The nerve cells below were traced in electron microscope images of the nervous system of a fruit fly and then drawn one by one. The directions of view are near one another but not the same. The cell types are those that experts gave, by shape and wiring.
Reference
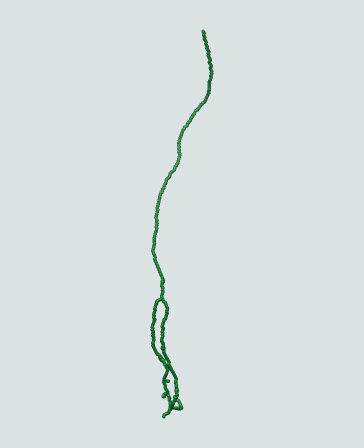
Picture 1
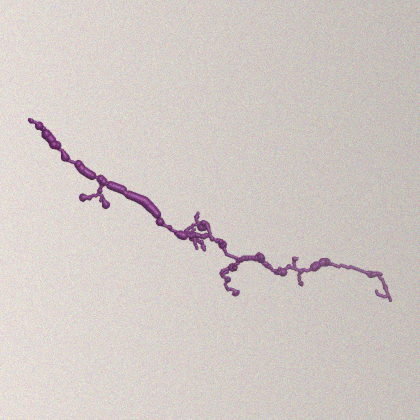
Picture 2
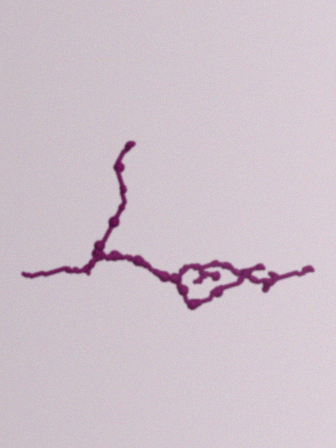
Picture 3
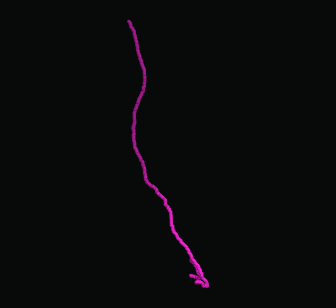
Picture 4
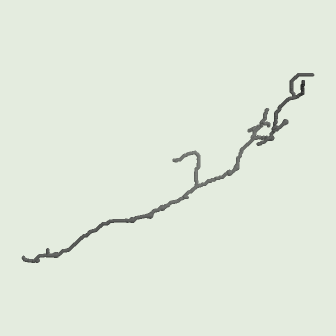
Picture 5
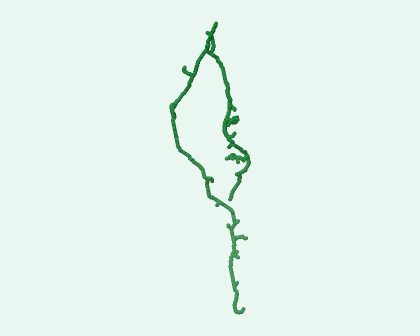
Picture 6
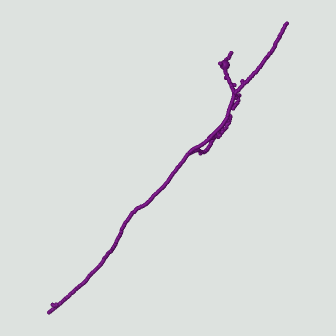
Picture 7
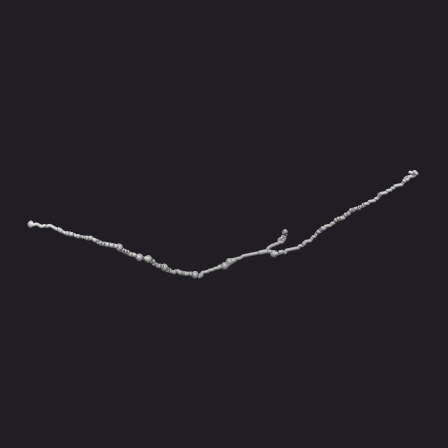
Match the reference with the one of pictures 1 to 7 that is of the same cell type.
3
